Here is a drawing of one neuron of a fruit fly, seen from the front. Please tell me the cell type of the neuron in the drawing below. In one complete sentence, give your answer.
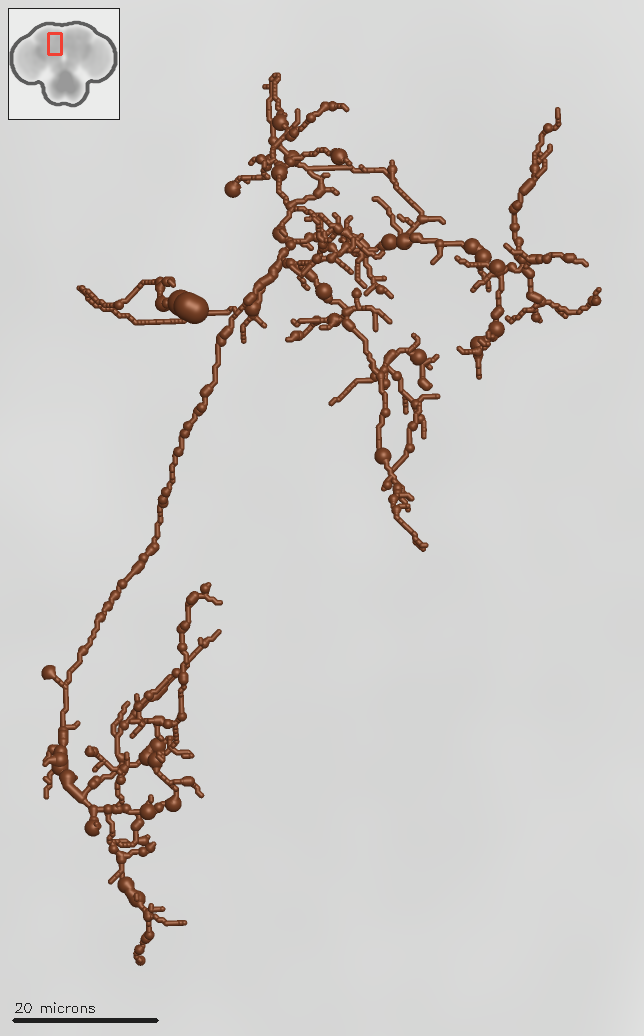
Among cell types, the one for this neuron is CB2846.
